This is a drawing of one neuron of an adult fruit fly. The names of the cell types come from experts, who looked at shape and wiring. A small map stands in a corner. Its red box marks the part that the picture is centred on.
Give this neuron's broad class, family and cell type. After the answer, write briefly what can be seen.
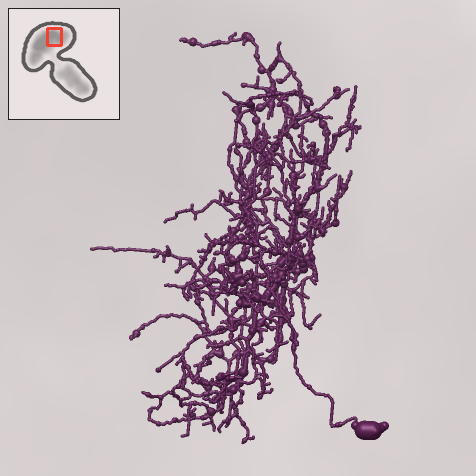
It is a central-brain intrinsic neuron. The family is hemilineage VLPp&l1_anterior. The cell type is CB0154. It lies in the brain. Its cell body lies at the lower right of the picture.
